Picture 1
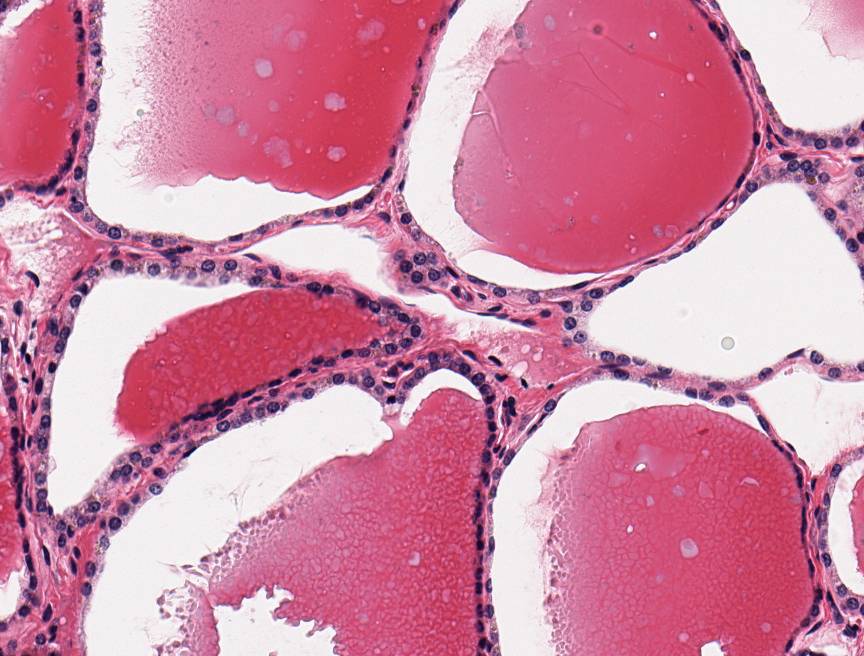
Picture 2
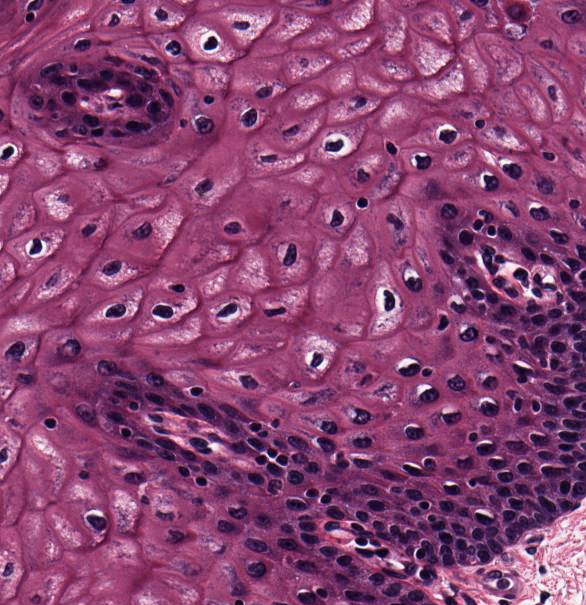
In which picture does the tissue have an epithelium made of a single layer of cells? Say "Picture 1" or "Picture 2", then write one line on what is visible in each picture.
Picture 1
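In picture 1: Each follicle is lined by a single layer of flattened to low cuboidal epithelial cells.
In picture 2: Nearly the whole field is occupied by stratified squamous epithelium.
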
